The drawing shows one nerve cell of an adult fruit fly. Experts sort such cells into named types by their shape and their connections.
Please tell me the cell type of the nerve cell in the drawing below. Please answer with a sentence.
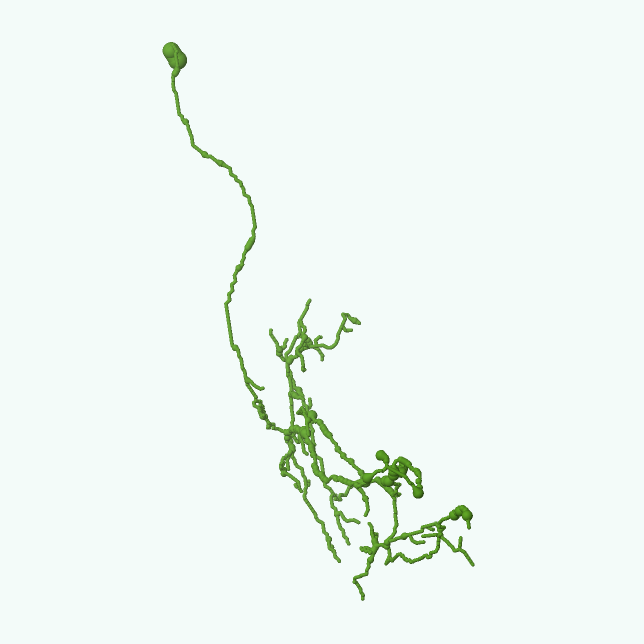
The cell type is GNG332.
